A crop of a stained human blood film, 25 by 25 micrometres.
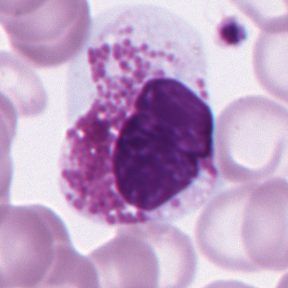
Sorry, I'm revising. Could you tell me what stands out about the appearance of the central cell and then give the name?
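Looking at the central cell, the nucleus sits toward the right and is made of two broad lobes that overlap each other. Around it, the cytoplasm holds many coarse, round, reddish-purple granules, fewer in the upper part than in the lower left. This is an eosinophil.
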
